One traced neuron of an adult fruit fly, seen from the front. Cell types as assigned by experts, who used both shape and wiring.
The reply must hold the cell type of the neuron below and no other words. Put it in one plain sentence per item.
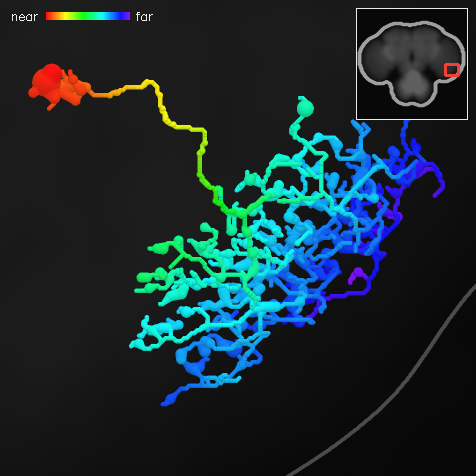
The cell type is Dm1.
